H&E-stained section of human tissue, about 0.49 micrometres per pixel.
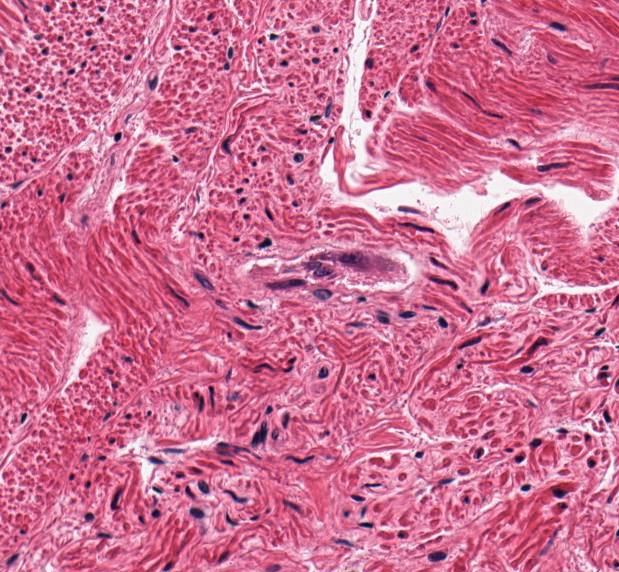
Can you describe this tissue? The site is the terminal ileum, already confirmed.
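Almost all of this is smooth muscle, bundles interlacing in many directions. Upper left, they're cut across: many small rounded fibre profiles, scattered nuclei. Cut lengthwise, the fibres show elongated, cigar-shaped nuclei with blunt ends. Near the centre, a small thin-walled vessel with an elongated lumen.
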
